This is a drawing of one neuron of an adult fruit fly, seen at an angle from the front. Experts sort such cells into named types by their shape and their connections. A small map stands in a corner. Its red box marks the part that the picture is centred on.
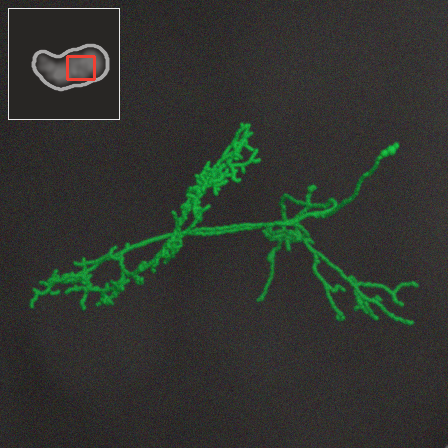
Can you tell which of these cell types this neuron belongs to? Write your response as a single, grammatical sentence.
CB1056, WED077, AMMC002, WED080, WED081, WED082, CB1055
It is WED082 that this neuron is, by cell type.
